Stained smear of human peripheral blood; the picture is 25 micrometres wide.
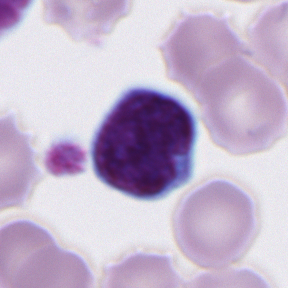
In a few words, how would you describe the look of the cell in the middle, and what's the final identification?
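See how roughly round the outline is. The chromatin is dark purple and coarsely clumped, and you won't find any nucleoli in the nucleus. Follow the thin rim of cytoplasm around and you'll see it is widest at the lower right. This is a typical lymphocyte.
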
